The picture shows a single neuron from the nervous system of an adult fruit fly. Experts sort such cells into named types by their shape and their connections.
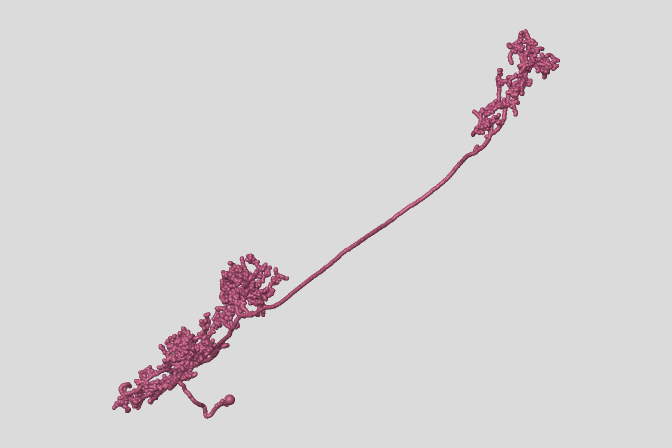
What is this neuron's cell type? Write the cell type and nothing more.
AN09B003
